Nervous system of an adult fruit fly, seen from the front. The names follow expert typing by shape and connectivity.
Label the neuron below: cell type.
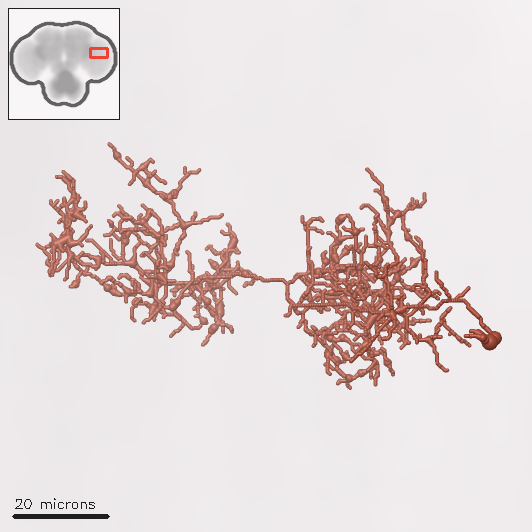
TmY15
